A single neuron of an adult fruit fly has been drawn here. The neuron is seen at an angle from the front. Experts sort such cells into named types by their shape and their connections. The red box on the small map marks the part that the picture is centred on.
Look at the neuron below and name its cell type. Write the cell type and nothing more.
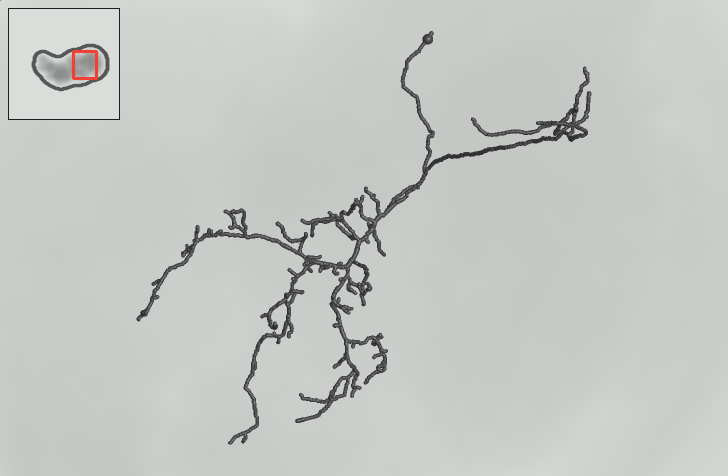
AOTU051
